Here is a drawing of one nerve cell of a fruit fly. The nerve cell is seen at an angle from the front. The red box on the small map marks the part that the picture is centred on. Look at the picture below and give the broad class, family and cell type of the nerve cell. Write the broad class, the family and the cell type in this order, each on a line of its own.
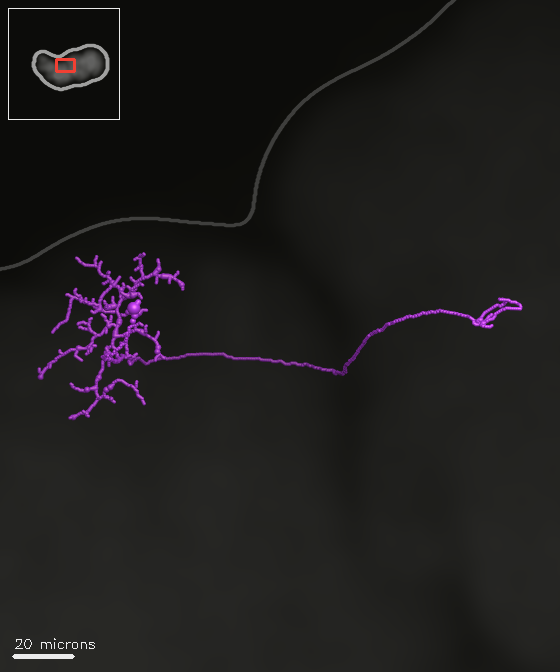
visual projection neuron
MeTu
MeTu1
